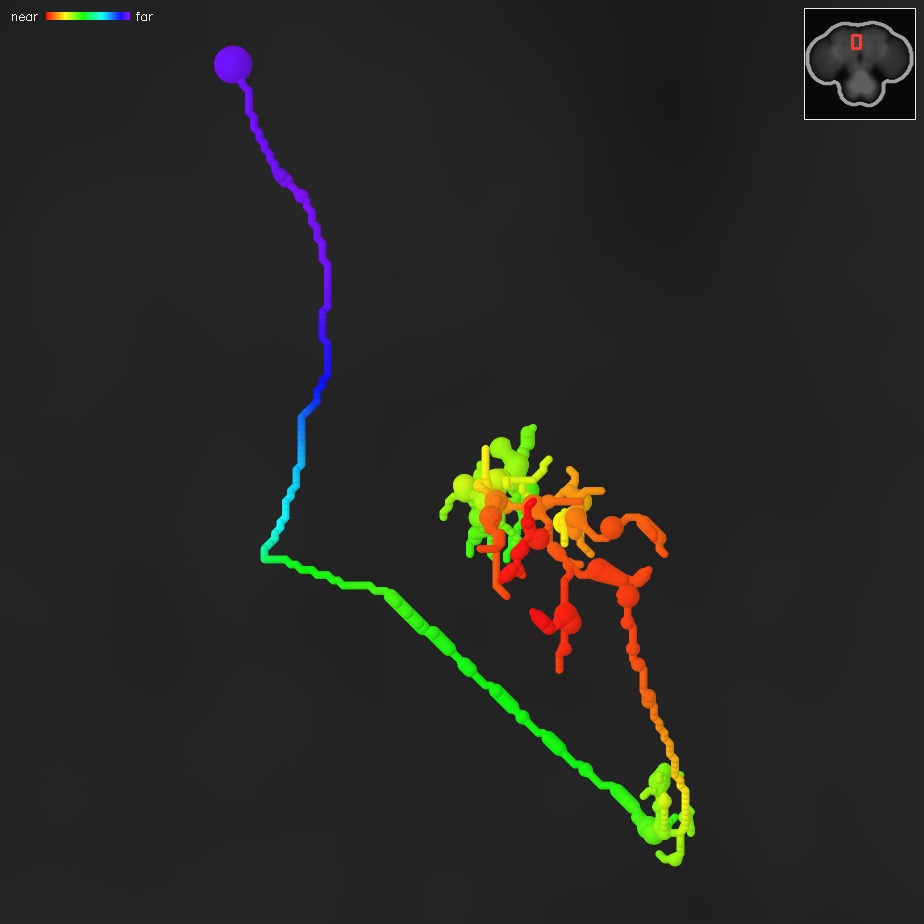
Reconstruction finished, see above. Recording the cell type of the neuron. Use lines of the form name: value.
cell type: vDeltaK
